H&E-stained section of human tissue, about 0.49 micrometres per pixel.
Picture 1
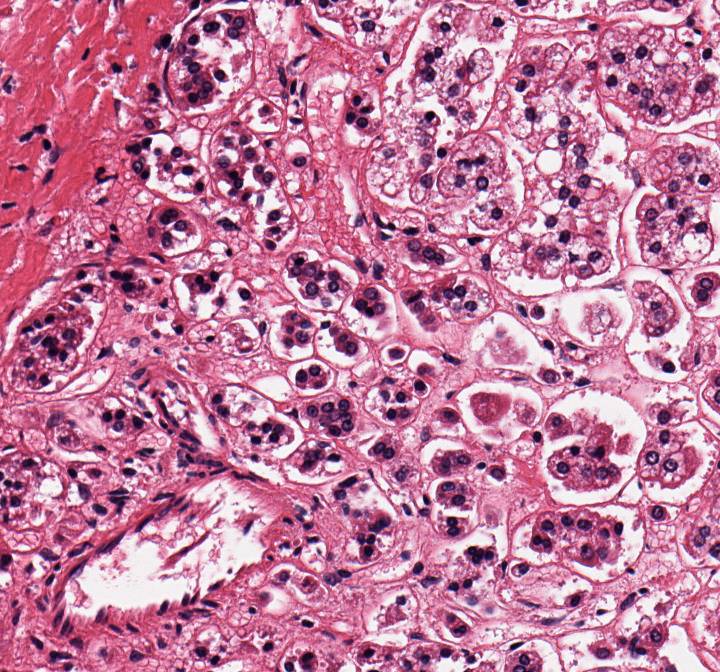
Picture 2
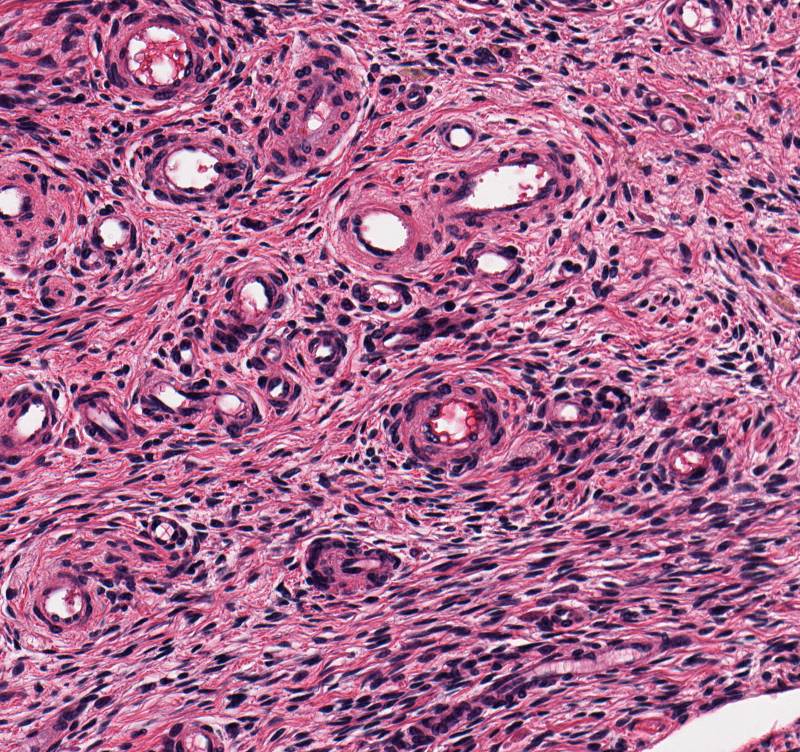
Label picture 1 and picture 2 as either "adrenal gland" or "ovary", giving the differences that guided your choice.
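Picture 1 shows adrenal gland; picture 2 shows ovary. In the adrenal gland, cells are grouped across most of the field in rounded nests separated by thin septa, and the nests form no gland lumens. Many nested cells have pale, clear to finely vacuolated cytoplasm and mostly round, dark nuclei. The ovary has densely cellular stroma of spindle cells with dark, elongated nuclei and pink collagen fibres between them; in the lower part these cells run in streaming bundles, mostly from side to side.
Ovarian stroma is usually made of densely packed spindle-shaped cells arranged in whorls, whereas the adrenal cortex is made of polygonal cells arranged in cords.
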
